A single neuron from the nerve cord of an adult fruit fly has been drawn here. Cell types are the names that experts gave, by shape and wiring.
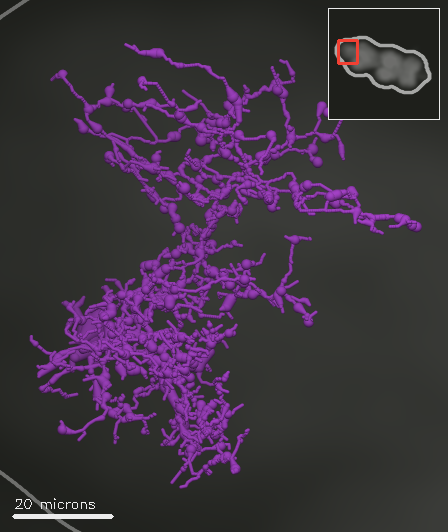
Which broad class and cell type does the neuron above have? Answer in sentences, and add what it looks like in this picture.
This is a nerve-cord intrinsic neuron. It is of cell type INXXX282. From top to bottom in the picture it spans about 90 microns. More than a hundred branch ends can be seen.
